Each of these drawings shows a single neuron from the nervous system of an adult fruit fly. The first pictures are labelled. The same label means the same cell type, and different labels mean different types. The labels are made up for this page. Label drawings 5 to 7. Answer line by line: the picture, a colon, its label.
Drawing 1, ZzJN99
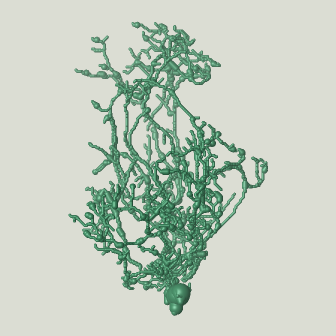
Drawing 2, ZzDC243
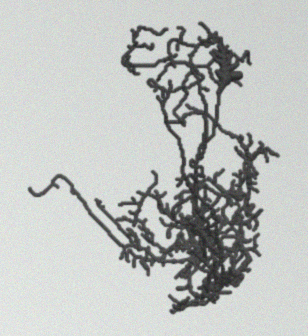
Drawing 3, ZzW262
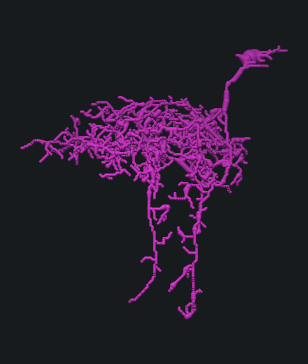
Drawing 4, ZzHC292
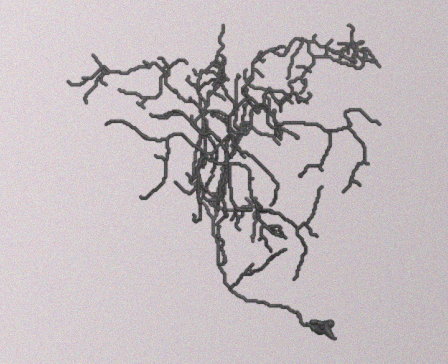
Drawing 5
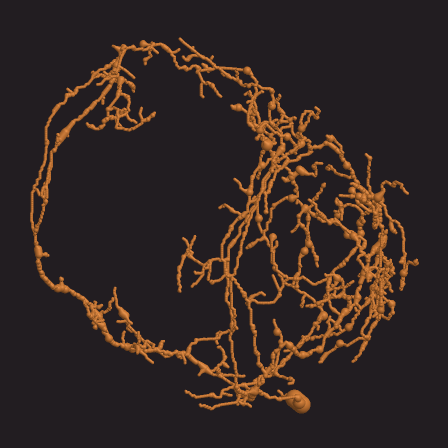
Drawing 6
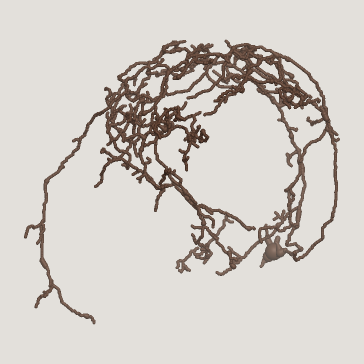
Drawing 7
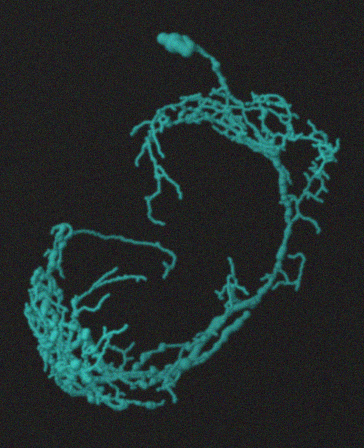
5: ZzHC292
6: ZzHC292
7: ZzDC243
